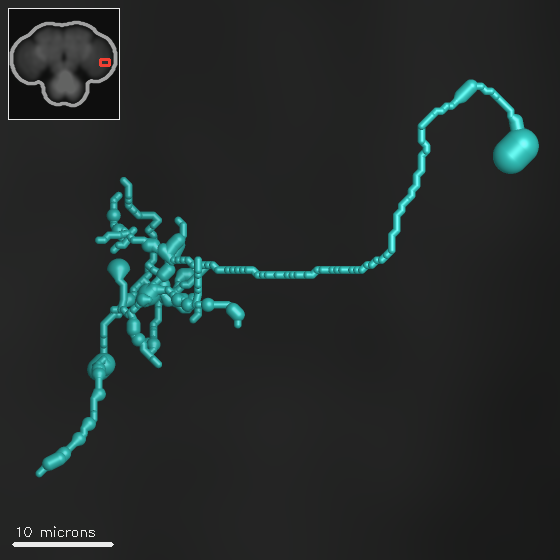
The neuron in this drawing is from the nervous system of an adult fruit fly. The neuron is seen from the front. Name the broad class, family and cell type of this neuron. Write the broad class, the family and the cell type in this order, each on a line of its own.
optic-lobe intrinsic neuron
Cm
Cm2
